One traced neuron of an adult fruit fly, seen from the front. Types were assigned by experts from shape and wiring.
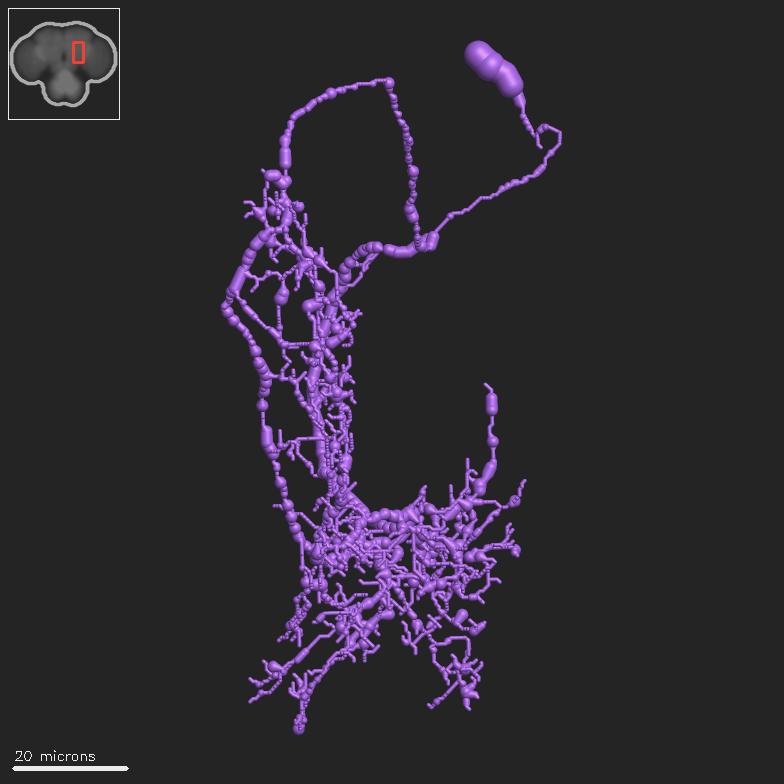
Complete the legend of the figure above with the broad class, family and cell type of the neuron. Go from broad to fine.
central-brain intrinsic neuron; hemilineage VLPp&l1_posterior; WED122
